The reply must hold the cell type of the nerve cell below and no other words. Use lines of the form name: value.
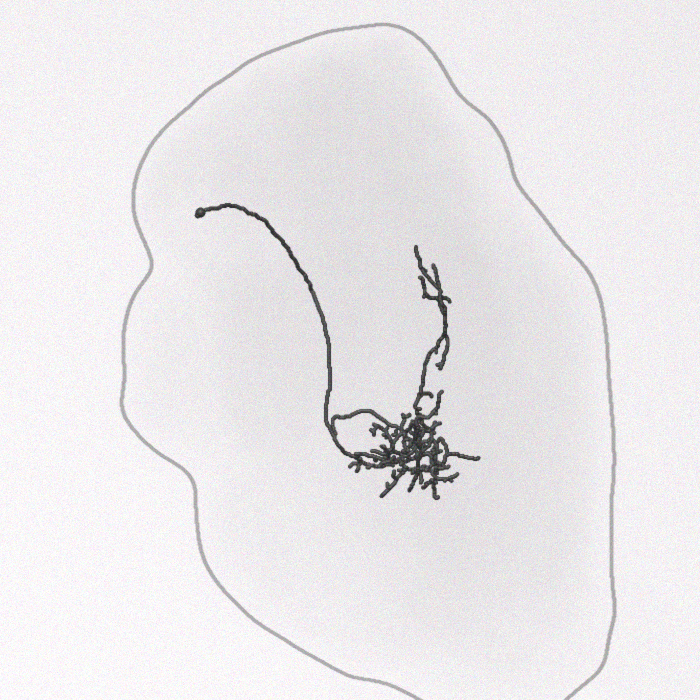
cell type: WEDPN14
